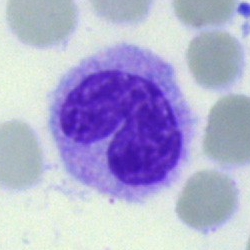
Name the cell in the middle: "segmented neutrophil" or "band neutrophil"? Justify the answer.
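It's a band neutrophil.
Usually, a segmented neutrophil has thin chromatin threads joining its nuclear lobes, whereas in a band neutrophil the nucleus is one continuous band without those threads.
Here the nucleus is deeply indented by a narrow cleft, giving it a kidney or horseshoe shape. Its chromatin is dark purple and coarsely clumped, with paler patches between the clumps. Around it sits a moderate rim of pale lilac-grey cytoplasm with fine, dust-like pinkish-lilac granules.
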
